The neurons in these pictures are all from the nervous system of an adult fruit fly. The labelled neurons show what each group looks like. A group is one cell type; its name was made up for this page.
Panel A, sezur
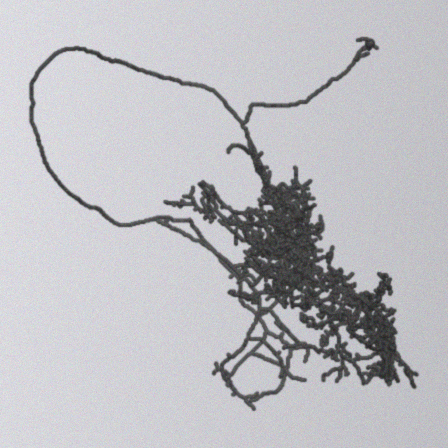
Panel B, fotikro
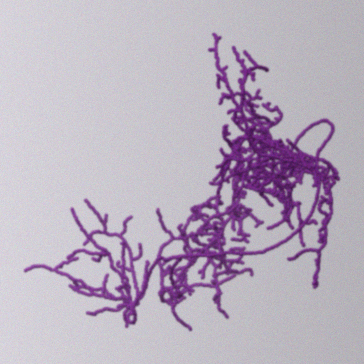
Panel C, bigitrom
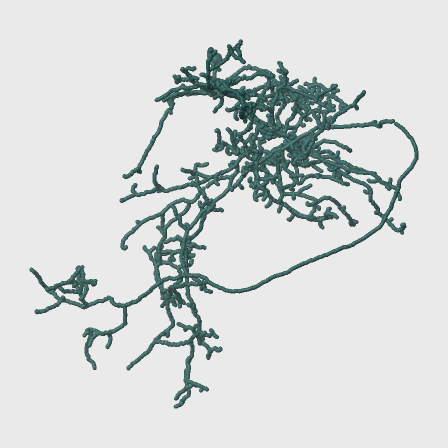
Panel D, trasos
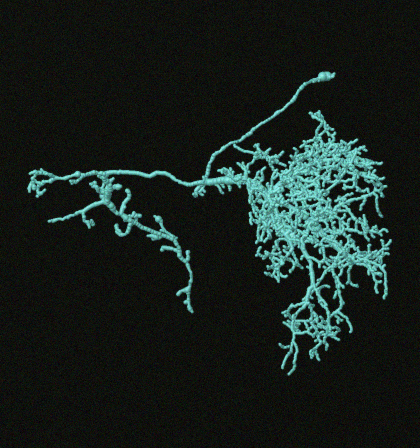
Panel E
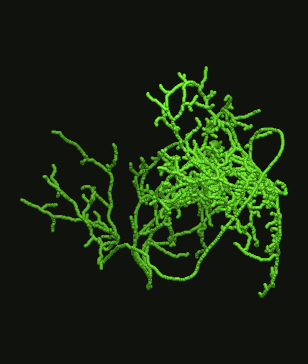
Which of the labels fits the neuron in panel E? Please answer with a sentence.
It belongs to fotikro.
